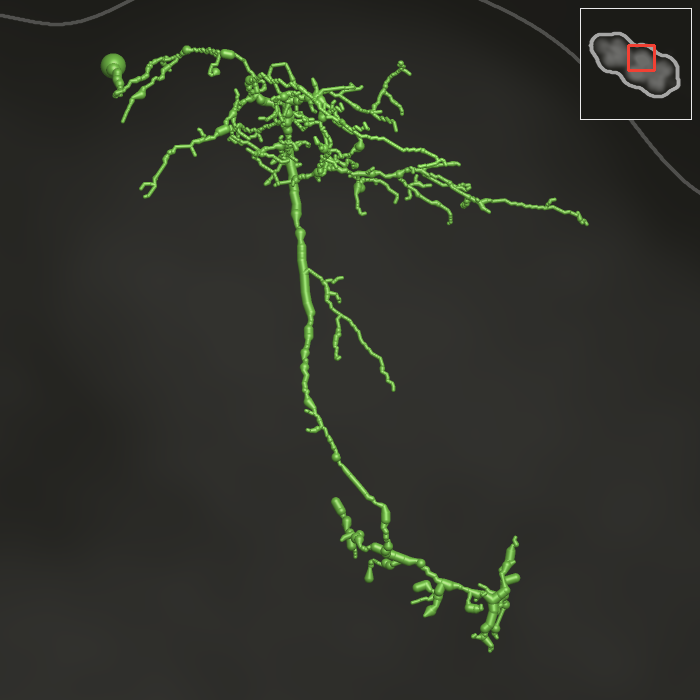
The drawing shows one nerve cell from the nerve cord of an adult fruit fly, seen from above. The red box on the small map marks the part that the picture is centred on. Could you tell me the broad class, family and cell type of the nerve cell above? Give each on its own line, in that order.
nerve-cord intrinsic neuron
hemilineage 19A
IN19A086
